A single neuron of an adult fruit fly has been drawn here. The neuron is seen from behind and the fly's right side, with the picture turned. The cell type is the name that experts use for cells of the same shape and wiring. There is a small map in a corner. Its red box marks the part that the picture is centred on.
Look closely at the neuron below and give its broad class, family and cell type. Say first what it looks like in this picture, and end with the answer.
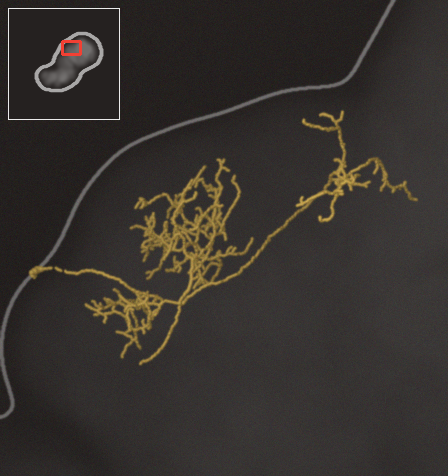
The picture shows dozens of branch ends. As drawn here it is wider than it is tall. Its broad class is central-brain intrinsic neuron. The family is hemilineage VLPd&p1_posterior. The cell type is SMP206.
